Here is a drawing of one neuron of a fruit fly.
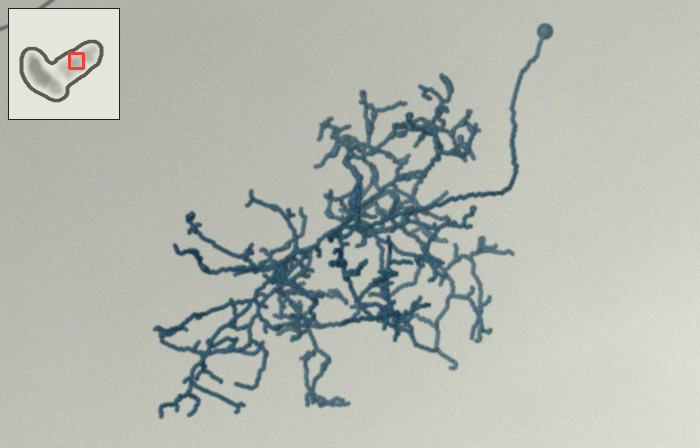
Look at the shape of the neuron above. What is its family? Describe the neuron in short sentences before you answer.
The cell body is at the upper right of the picture. As drawn here it is about as wide as it is tall. This is a nerve-cord intrinsic neuron. Its family is hemilineage 21A.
